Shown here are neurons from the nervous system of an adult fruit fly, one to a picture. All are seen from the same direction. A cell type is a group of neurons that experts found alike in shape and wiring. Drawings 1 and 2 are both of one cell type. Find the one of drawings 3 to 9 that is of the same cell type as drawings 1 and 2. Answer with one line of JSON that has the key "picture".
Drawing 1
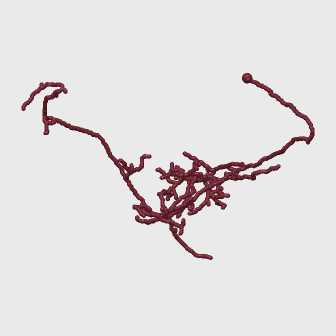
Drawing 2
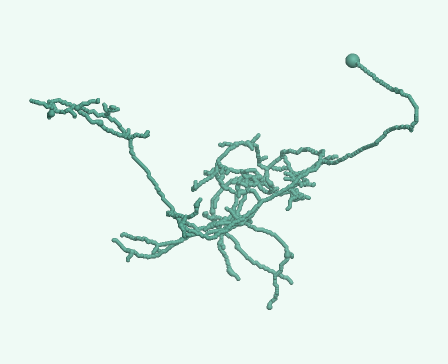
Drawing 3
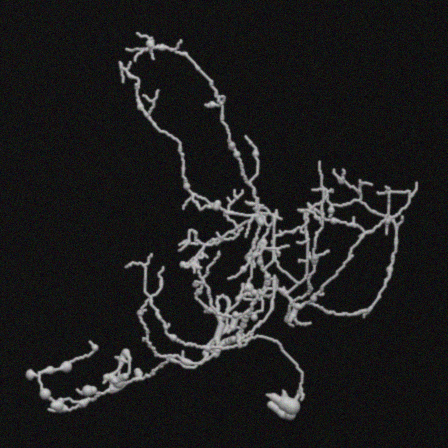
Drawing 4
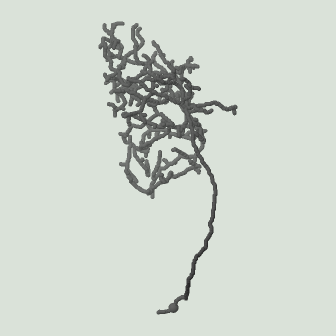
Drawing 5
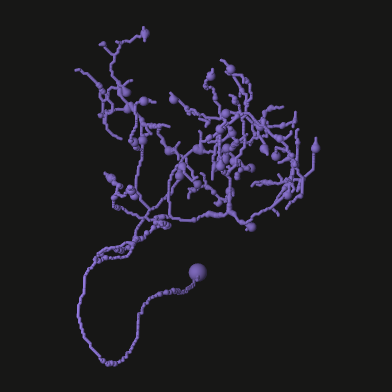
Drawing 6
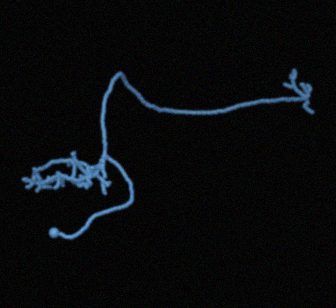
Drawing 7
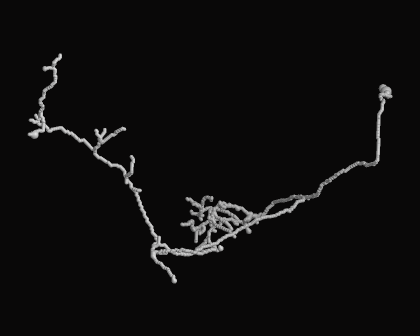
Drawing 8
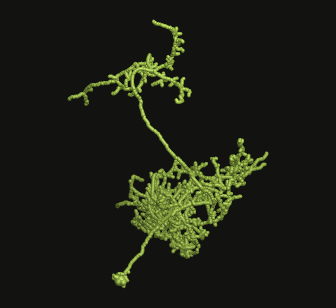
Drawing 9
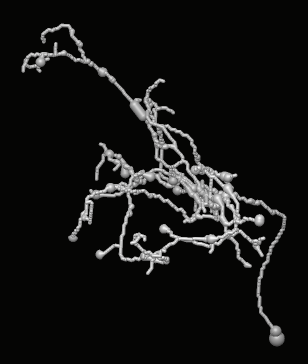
{"picture": 7}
